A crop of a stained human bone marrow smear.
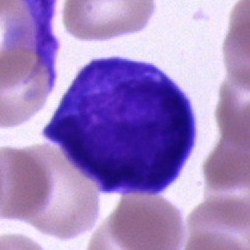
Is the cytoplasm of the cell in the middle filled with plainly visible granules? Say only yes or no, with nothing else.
No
